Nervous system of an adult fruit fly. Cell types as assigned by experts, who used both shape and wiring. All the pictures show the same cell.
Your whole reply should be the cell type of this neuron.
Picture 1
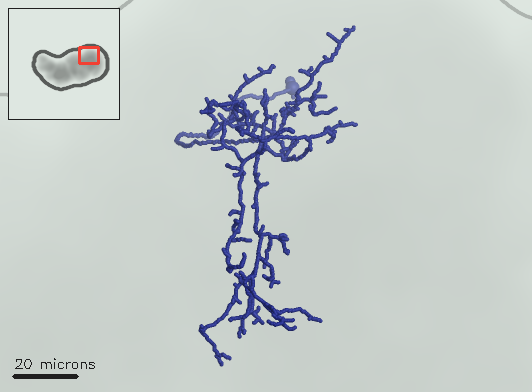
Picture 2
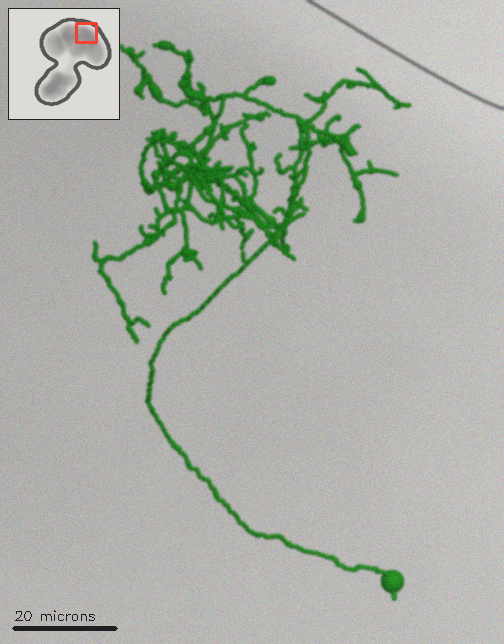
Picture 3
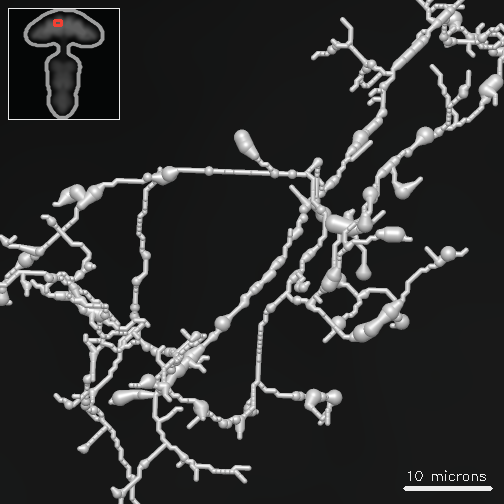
SIP030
